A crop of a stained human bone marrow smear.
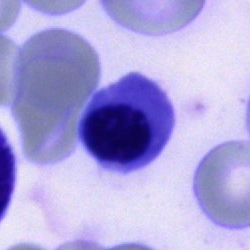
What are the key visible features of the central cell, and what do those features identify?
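Outline roughly round, slight bulge at upper right. Chromatin dark, coarsely condensed. No nucleoli visible. Cytoplasm deep blue, widest on upper right side of nucleus. Erythroblast.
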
